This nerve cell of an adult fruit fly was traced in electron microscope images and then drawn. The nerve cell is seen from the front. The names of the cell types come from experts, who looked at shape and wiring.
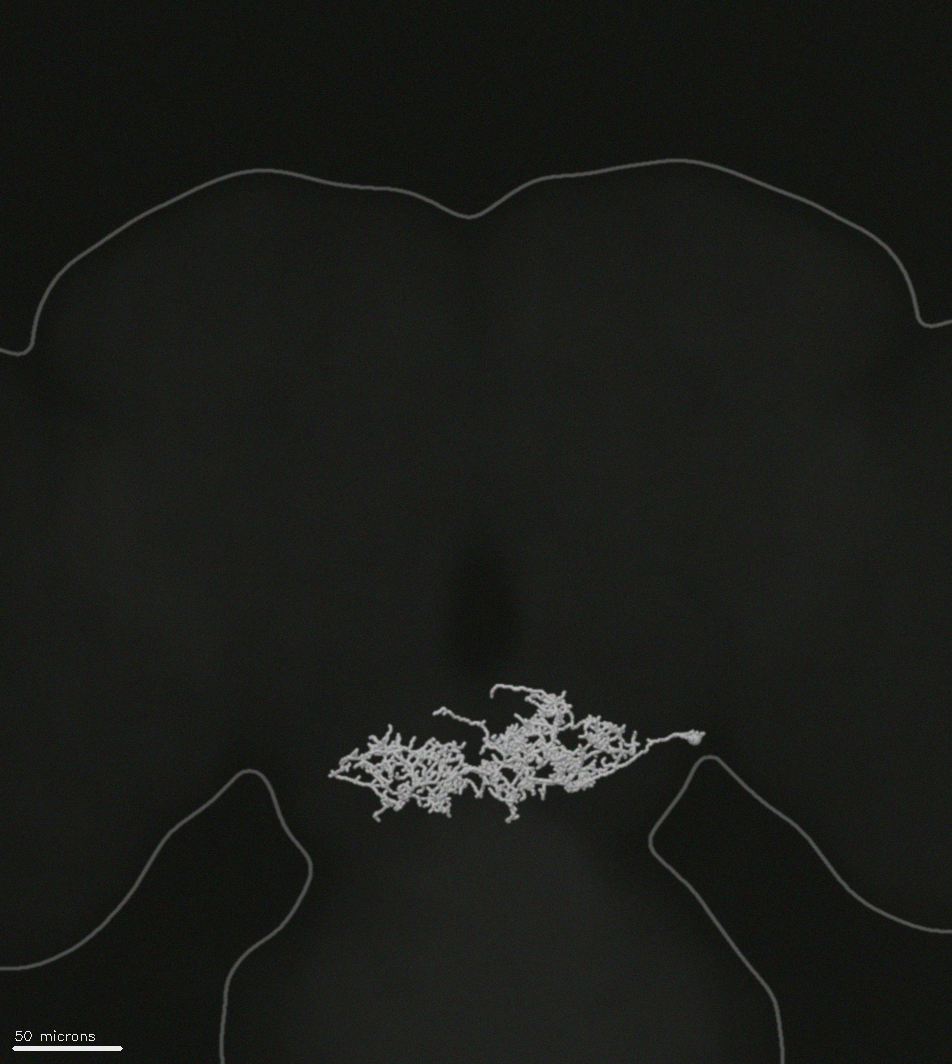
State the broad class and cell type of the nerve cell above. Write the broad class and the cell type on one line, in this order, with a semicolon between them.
central-brain intrinsic neuron; GNG479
